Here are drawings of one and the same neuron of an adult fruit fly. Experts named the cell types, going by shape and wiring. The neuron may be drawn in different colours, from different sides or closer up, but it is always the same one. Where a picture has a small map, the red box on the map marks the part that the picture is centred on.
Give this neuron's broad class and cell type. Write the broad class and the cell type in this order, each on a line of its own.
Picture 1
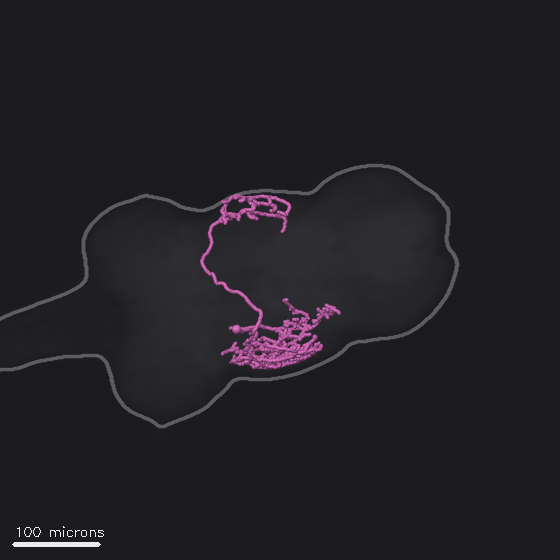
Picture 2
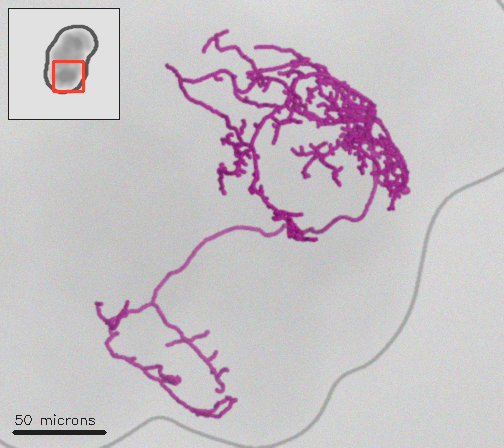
nerve-cord intrinsic neuron
INXXX083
